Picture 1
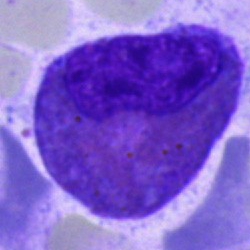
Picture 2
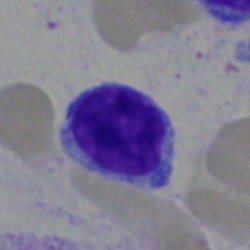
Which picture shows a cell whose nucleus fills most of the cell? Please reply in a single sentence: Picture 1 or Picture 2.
Picture 2 contains a cell with scant cytoplasm around its nucleus.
